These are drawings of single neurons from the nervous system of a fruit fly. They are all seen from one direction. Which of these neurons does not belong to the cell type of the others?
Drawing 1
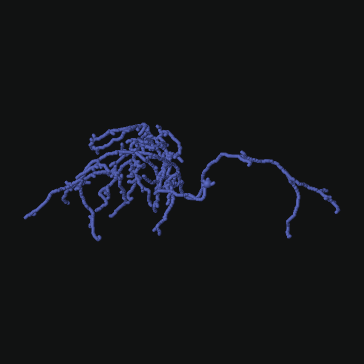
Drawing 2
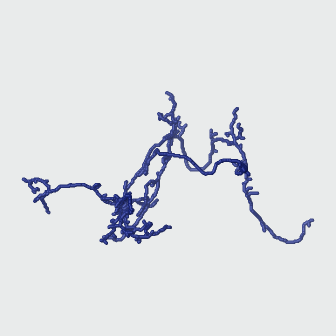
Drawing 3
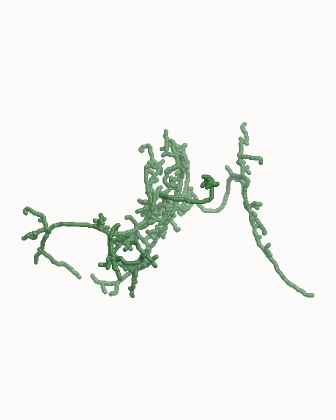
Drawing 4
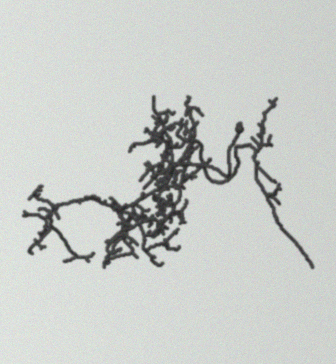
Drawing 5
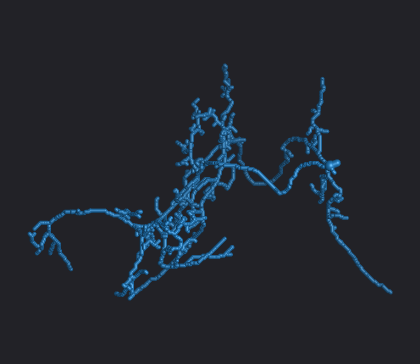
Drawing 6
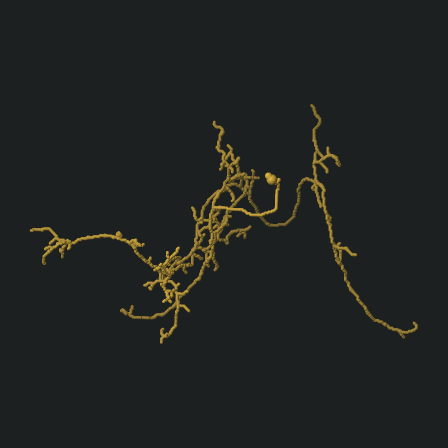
1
